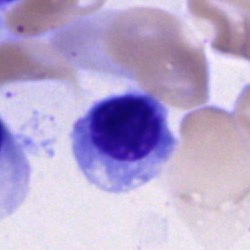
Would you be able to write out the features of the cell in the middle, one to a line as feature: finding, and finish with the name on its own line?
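Chromatin: dense, dark purple, coarsely clumped
Cytoplasm: band wider below nucleus than above
Granules: none seen
Clear areas: small, pale, in lower cytoplasm
Name: erythroblast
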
